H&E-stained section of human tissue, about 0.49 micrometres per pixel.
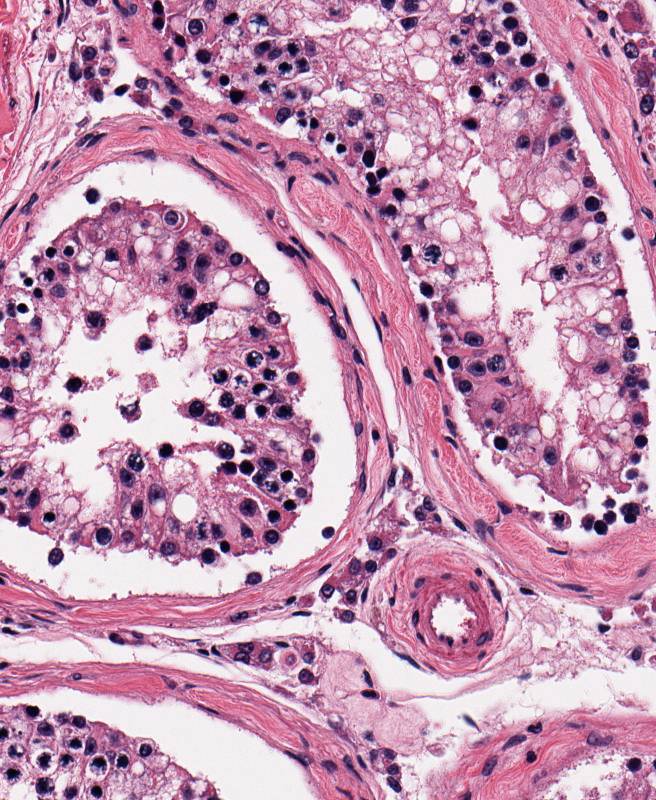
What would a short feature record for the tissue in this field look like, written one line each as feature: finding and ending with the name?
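Tubule wall: thick, pink, concentric fibres with flattened spindle nuclei
Lining: epithelium several cells thick, not one layer
Vacuoles: clear, round, varied in size, most in the upper right tubule
Nuclei: many round, dark, densely stained
Name: testis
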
